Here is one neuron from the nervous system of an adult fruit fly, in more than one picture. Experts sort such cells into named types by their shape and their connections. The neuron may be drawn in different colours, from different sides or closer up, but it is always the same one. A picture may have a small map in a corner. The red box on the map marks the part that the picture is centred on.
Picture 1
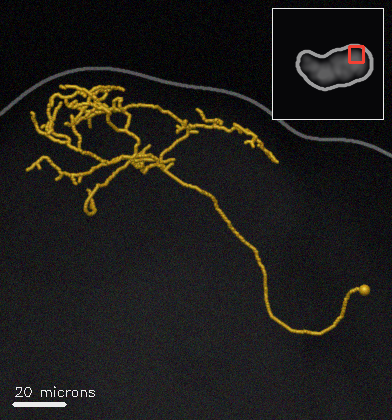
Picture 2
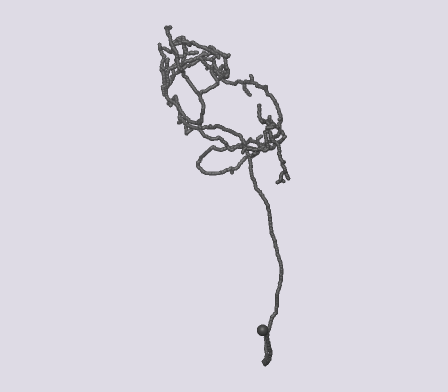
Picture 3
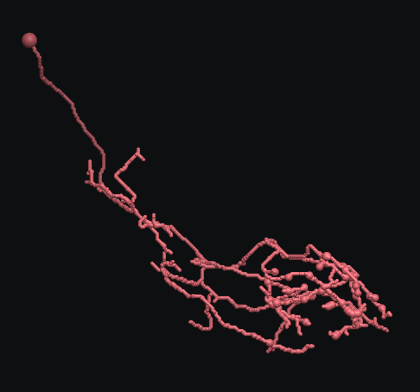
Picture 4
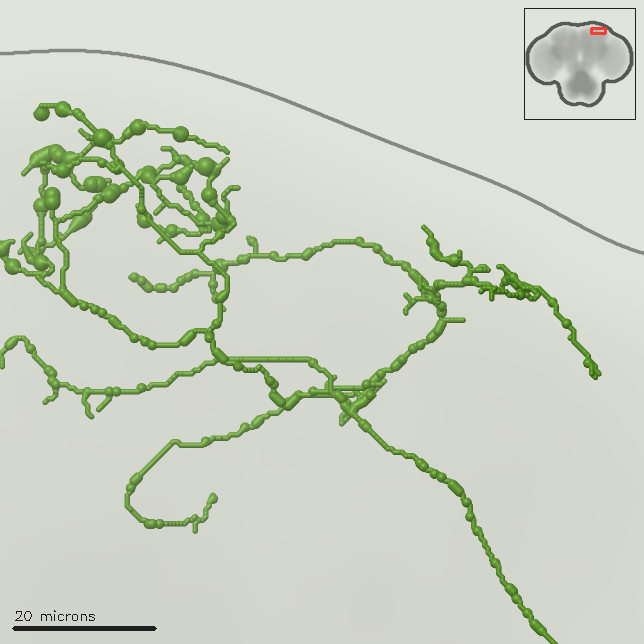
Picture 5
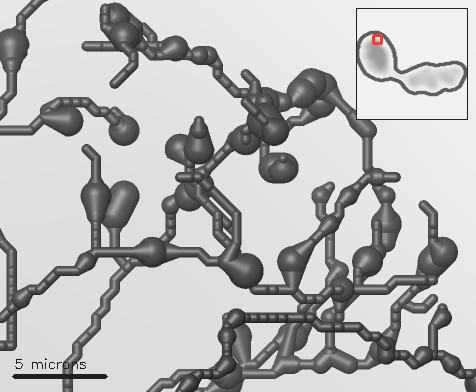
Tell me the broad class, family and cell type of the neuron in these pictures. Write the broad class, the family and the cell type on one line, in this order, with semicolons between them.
central-brain intrinsic neuron; hemilineage SLPal5; SLP109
